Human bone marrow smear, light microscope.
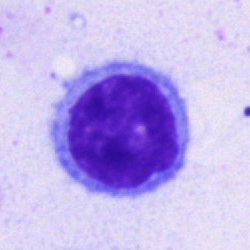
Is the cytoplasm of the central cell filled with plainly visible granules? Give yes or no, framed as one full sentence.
No, its cytoplasm is free of any visible granules.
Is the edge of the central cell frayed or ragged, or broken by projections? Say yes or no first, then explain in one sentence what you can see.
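Yes. The outer edge of the cytoplasm is slightly irregular with small bumps.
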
